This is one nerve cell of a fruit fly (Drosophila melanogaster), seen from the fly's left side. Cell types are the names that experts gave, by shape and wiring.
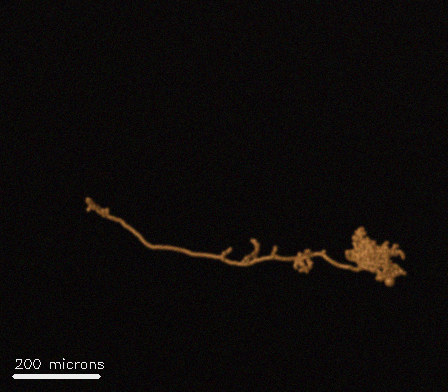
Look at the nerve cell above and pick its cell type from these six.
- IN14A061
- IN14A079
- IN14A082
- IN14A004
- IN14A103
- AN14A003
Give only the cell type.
AN14A003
